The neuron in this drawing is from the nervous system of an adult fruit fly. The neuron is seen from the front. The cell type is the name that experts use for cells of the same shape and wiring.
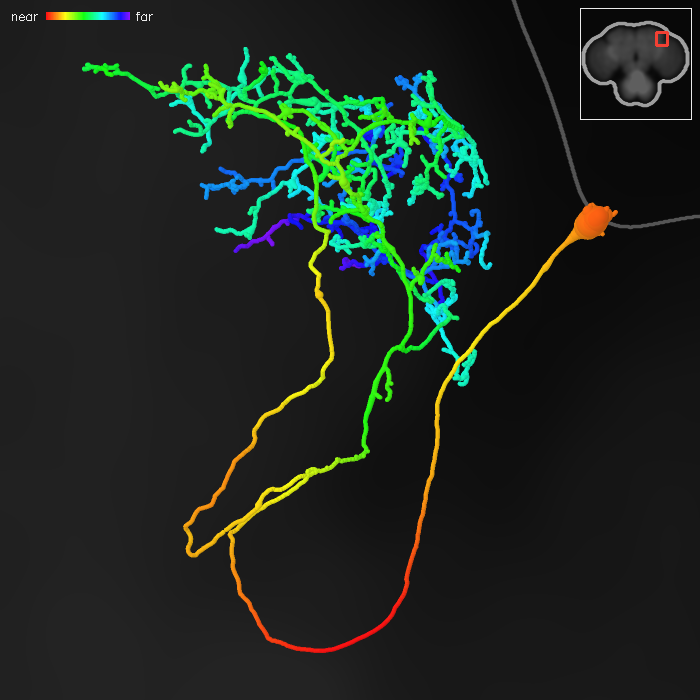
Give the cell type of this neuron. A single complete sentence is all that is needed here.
As a matter of cell type, the neuron is CB2038.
